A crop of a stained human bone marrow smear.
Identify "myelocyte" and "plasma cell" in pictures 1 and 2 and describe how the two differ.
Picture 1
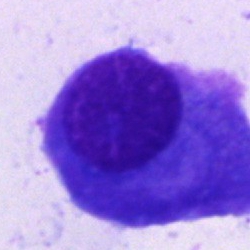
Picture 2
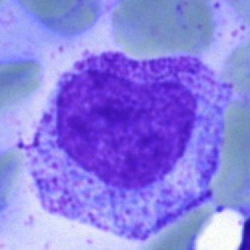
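Look first at picture 1: that is a plasma cell, and picture 2 is a myelocyte. Now compare the cytoplasm: the plasma cell's is abundant and deep blue with no distinct granules, and it runs off the right edge of the picture. The myelocyte's cytoplasm is pale bluish between numerous purple granules scattered all through it.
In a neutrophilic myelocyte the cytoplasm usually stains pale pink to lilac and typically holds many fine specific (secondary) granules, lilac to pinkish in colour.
Next, the nucleus: in the plasma cell it sits off-centre, toward the upper left.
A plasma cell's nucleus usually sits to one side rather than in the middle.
In the myelocyte the nucleus sits toward the top with a wider band of cytoplasm below, a notch at its top edge gives it a heart-like shape, and its chromatin stains a dense, deep purple. Finally, the myelocyte's outline is irregular and somewhat angular rather than smoothly round.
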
